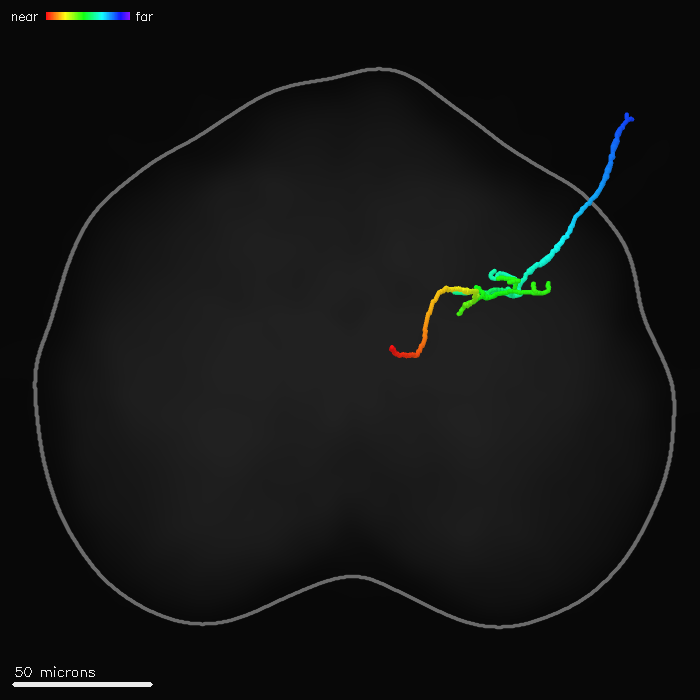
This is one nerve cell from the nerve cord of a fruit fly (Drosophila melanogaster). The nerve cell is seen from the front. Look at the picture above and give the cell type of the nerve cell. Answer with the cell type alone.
SApp01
